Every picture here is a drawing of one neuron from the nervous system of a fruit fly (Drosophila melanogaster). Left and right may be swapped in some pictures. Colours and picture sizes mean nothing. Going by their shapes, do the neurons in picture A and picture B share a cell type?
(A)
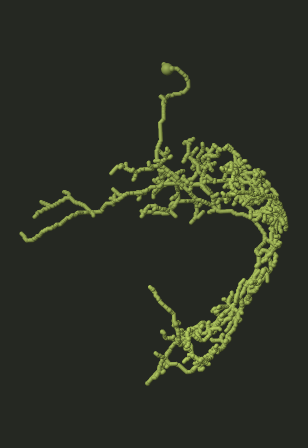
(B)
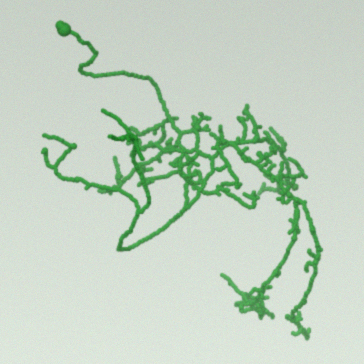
no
